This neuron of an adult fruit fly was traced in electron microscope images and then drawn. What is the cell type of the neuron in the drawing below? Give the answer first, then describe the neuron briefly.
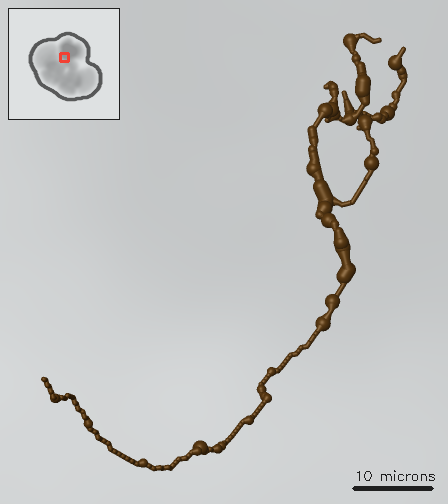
The cell type is SNxx03. This is a sensory neuron entering the nerve cord. The drawing shows no cell body. From top to bottom in the picture it spans about 55 microns. It has a dozen or fewer branch ends.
